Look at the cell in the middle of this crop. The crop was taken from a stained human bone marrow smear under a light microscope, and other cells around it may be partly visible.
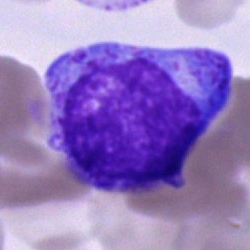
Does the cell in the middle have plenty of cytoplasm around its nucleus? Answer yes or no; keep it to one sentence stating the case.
No, the nucleus fills most of this cell.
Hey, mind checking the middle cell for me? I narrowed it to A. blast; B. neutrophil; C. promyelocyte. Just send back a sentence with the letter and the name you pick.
The middle of the crop holds a promyelocyte, which points to option C.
